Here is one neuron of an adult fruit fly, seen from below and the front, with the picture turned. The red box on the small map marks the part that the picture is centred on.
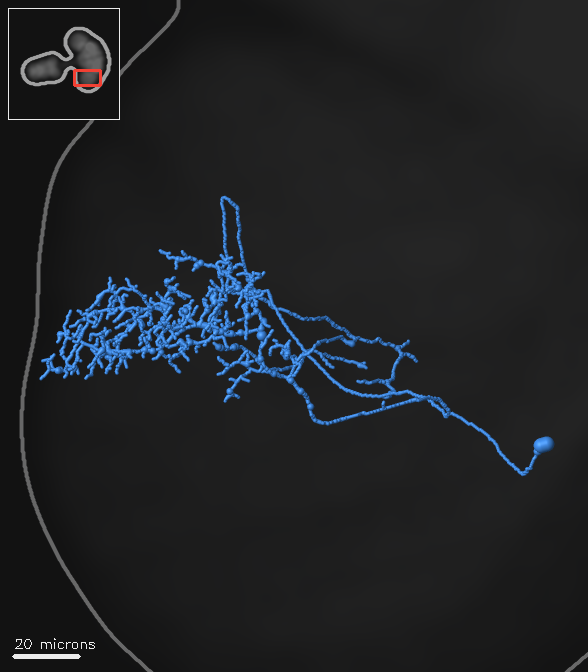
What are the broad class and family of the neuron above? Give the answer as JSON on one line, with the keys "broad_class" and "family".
{"broad_class": "visual projection neuron", "family": "MeVP"}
